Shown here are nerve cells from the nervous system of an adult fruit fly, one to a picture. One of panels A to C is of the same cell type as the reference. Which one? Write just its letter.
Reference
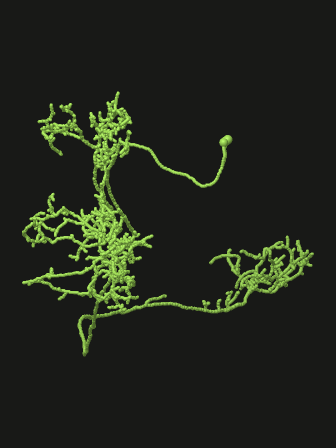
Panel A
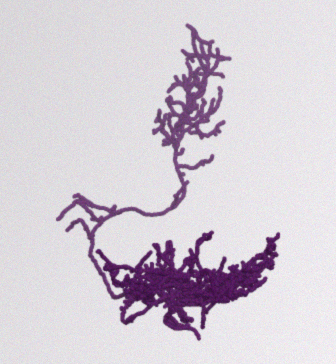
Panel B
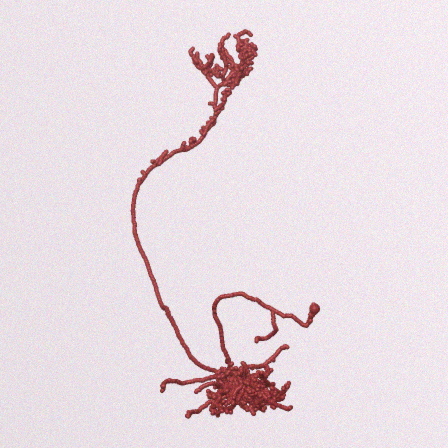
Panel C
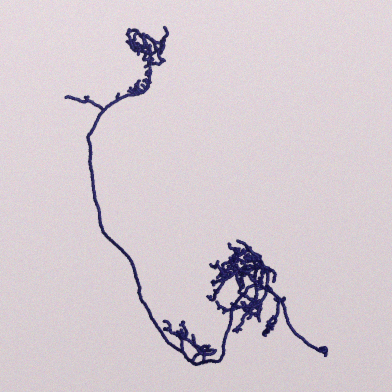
B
